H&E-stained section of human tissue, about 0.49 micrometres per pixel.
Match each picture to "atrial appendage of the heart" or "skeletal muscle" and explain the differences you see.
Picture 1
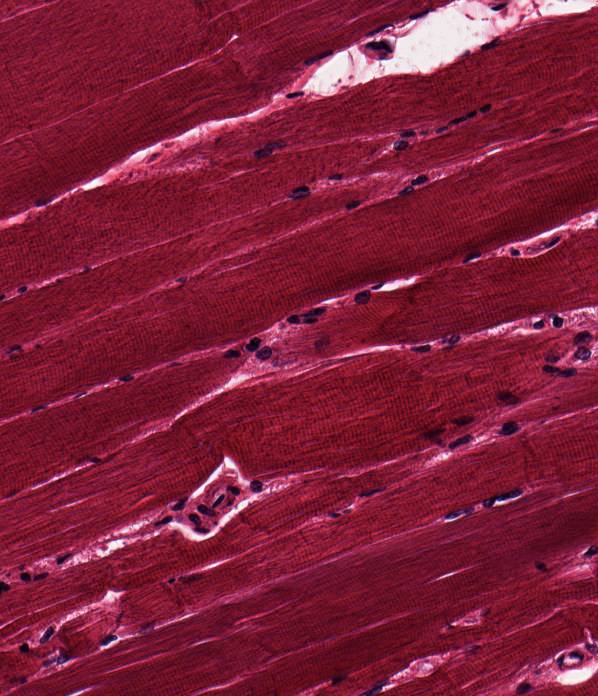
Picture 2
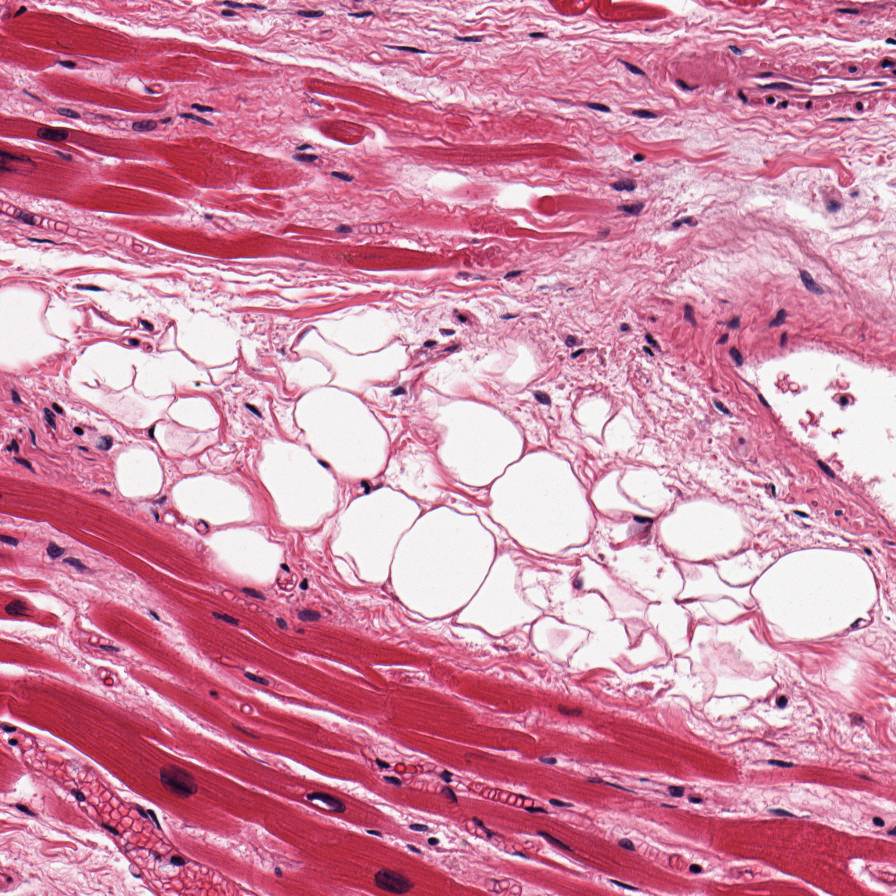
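So, picture 1 is skeletal muscle, and picture 2 is the atrial appendage of the heart. Where do the nuclei sit? In picture 1 the dark oval nuclei lie at the edges of the fibres rather than in their centres, while in picture 2 the oval nuclei lie in the centre of the fibre, as the lower left shows. Picture 1 also has fine transverse cross-striations within fibres whose cytoplasm is stained a deep red with eosin. Narrow white clefts separate many of its fibres along their length, consistent with shrinkage during processing. Picture 2 has something else entirely: a band of fat cells and loose connective tissue crossing the middle, with muscle fibres above and below it, running obliquely down from the left toward the lower right. And at the right edge of that band, a vessel lumen holds a few red blood cells.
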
